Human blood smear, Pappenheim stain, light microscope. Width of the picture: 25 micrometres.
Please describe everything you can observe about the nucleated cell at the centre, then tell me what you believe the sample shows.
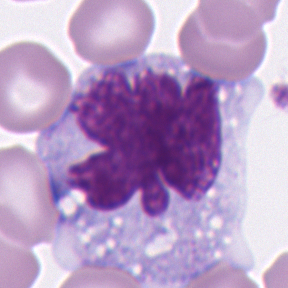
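Deeply folded into several irregular lobes, the nucleus lies in the upper part of the cell, with more cytoplasm below it. The cytoplasm is abundant and pale greyish-blue. The cell outline is irregular, showing blunt angular bulges. The cell is a monocyte.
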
